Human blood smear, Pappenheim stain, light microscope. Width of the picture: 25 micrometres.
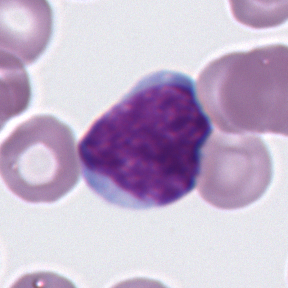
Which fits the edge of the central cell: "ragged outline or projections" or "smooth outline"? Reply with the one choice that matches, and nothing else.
Smooth outline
